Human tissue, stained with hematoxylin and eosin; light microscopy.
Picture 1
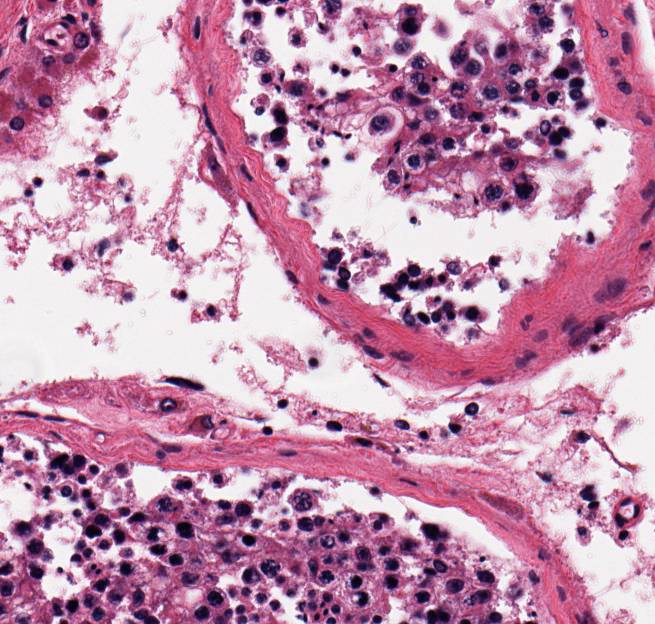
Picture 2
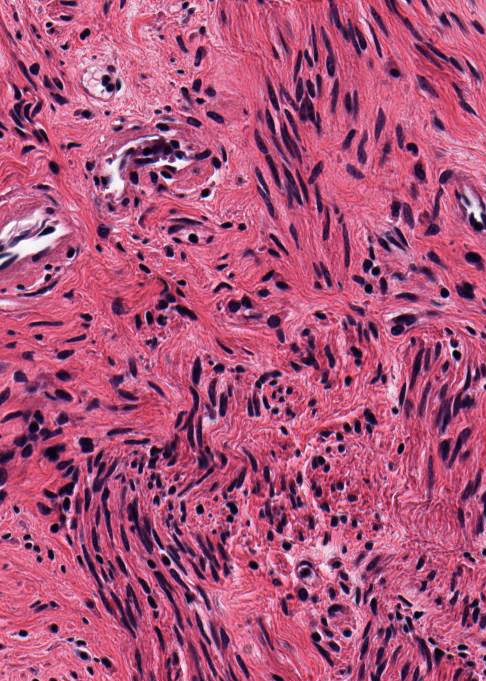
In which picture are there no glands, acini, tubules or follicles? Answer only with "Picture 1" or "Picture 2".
Picture 2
